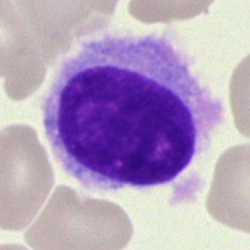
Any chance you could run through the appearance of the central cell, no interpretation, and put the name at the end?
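The nucleus fills most of the cell, I'd say, leaving a moderate rim of pale lilac-blue cytoplasm. The margin looks ragged and frayed, not smooth. And there's a small pale fragment of cytoplasm at the lower right edge. This is a hairy cell.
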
